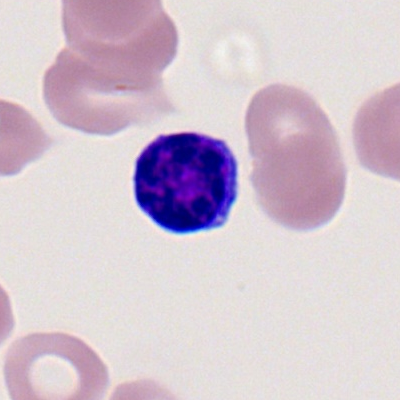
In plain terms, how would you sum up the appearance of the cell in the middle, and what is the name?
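Take a moment with the outline first: round and smooth. The chromatin is dense and coarsely clumped, dark purple with small paler patches. Cytoplasm is scant, only a thin blue rim at the edge, and no granules show anywhere in the cell. What you are looking at is a lymphocyte.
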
